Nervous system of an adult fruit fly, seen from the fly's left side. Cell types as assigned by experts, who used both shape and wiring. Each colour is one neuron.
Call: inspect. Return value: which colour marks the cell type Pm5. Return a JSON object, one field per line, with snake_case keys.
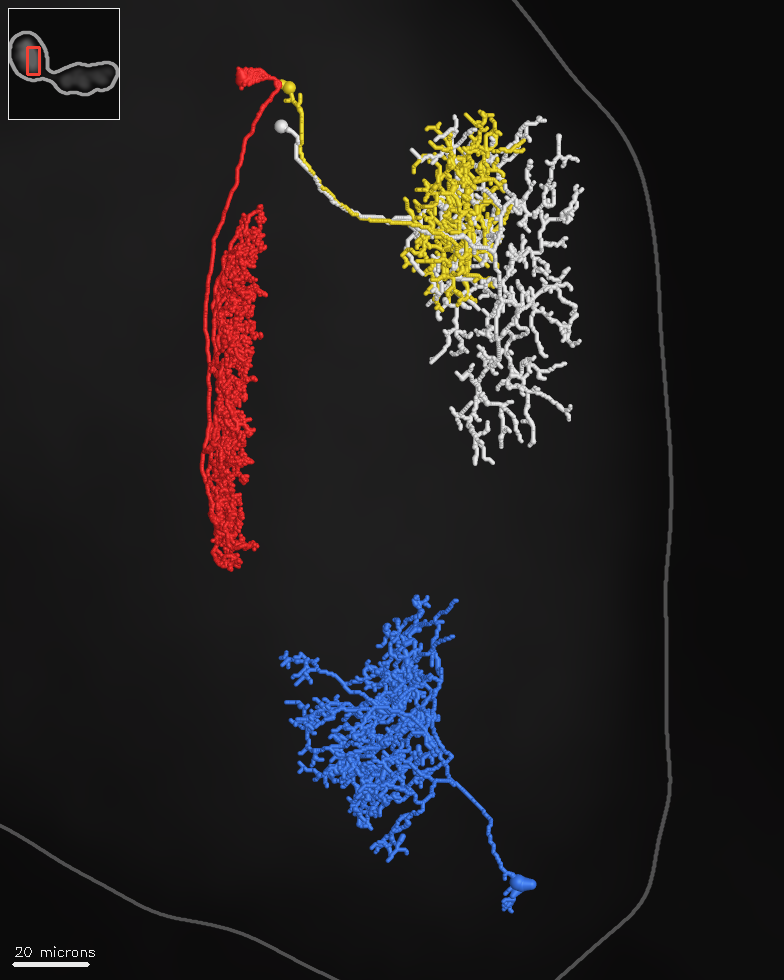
{
 "colour": "yellow"
}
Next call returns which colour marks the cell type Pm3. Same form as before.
{
 "colour": "blue"
}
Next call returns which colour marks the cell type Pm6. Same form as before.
{
 "colour": "white"
}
